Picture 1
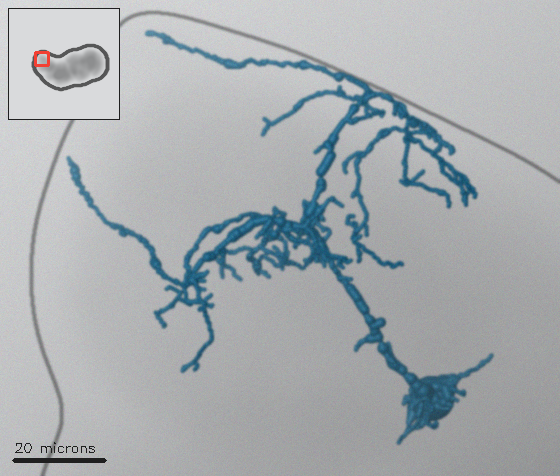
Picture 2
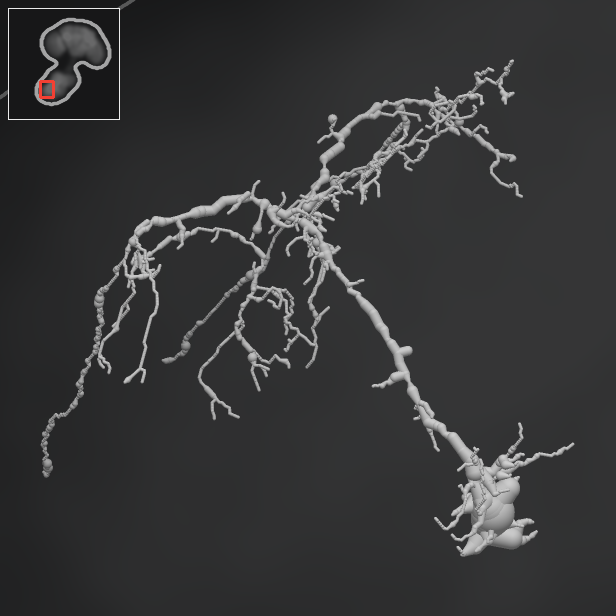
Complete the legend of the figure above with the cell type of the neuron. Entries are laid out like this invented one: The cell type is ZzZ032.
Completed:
The cell type is EN00B023.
